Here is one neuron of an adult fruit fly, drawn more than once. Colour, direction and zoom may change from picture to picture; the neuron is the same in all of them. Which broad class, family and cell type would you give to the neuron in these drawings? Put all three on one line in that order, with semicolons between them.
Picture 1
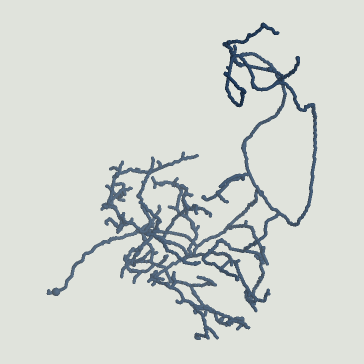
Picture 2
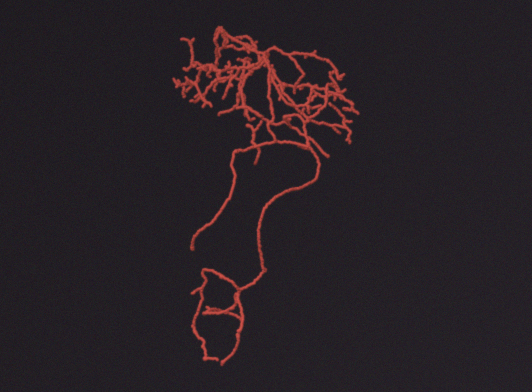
central-brain intrinsic neuron; hemilineage ALv2; v2LN34A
